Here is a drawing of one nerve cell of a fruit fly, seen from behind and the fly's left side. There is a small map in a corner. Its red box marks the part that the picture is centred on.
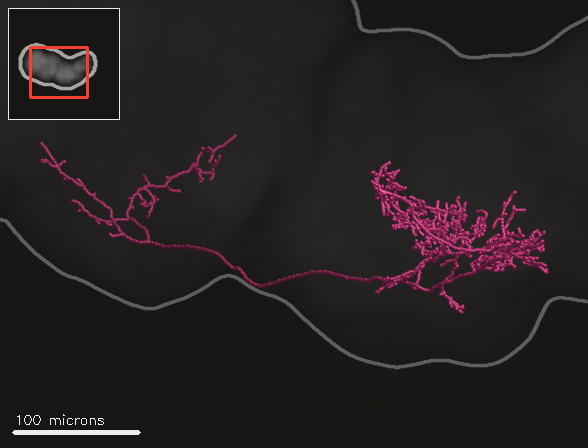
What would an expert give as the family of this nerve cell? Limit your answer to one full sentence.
This nerve cell is a member of family hemilineage 09B.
